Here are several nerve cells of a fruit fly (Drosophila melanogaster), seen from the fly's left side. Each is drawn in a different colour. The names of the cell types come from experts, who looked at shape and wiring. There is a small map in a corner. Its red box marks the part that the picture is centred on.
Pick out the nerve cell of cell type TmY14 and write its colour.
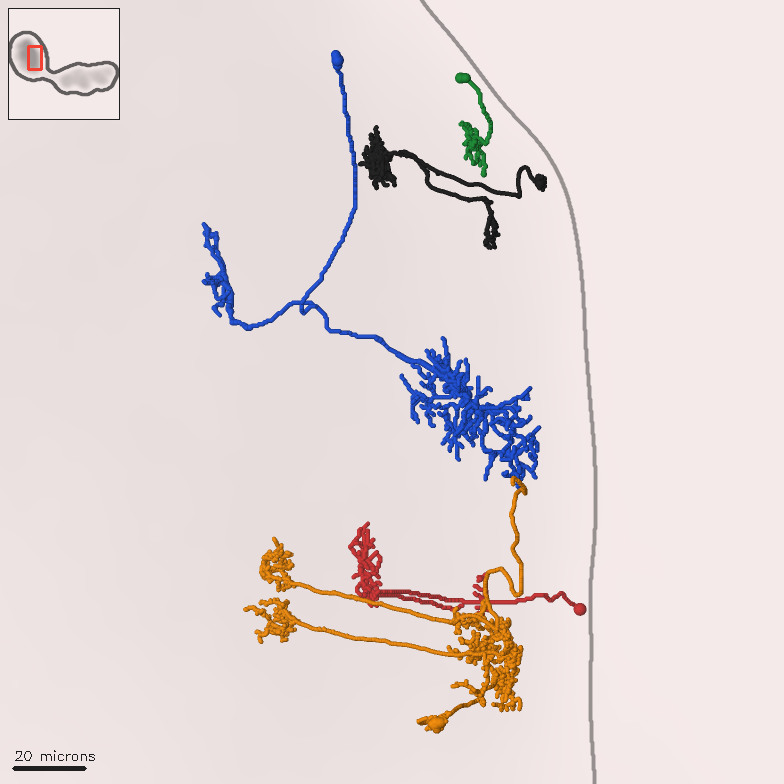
orange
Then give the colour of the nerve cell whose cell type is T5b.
red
